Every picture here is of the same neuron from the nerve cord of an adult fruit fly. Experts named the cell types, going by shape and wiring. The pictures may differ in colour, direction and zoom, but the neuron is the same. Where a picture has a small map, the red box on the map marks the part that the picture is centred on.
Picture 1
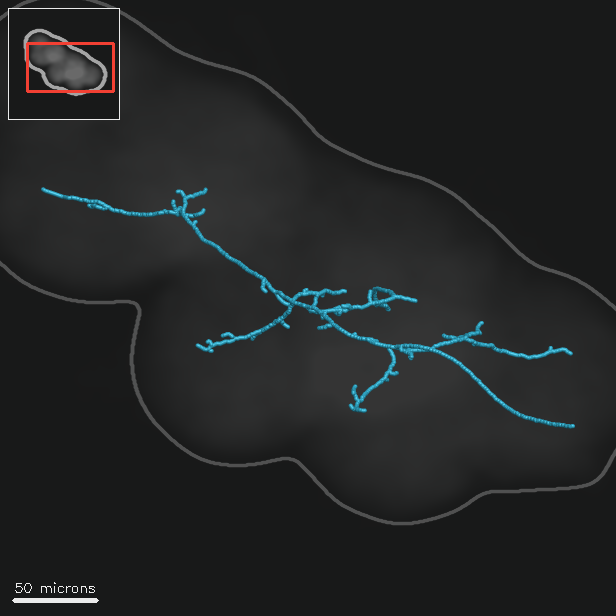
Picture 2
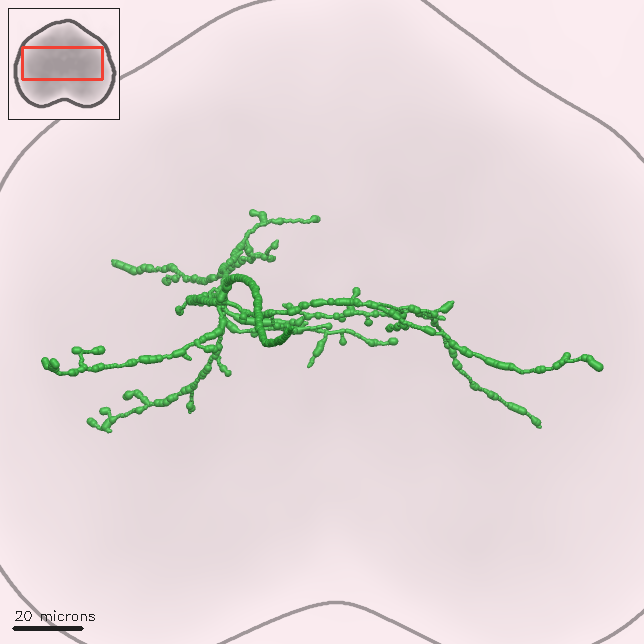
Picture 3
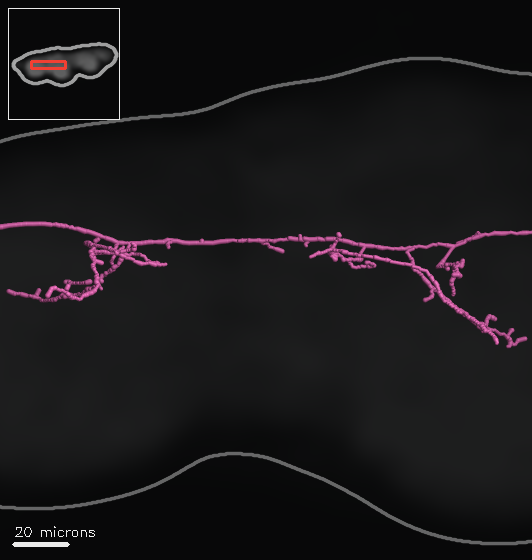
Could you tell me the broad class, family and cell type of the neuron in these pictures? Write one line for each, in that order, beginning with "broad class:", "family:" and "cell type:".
broad class: descending neuron
family: DNp
cell type: DNp47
